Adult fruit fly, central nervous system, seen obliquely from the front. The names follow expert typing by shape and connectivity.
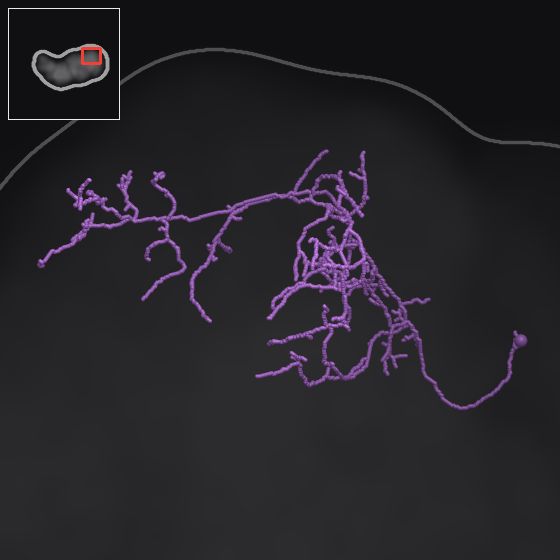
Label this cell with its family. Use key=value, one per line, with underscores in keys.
family=hemilineage SLPal5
